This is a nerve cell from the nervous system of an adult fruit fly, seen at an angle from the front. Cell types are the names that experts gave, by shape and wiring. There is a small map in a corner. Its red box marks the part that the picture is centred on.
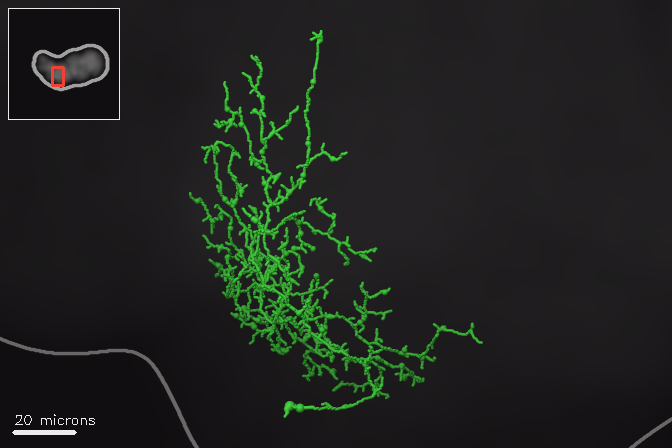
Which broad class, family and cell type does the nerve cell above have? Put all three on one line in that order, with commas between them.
optic-lobe intrinsic neuron, Dm, Dm20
